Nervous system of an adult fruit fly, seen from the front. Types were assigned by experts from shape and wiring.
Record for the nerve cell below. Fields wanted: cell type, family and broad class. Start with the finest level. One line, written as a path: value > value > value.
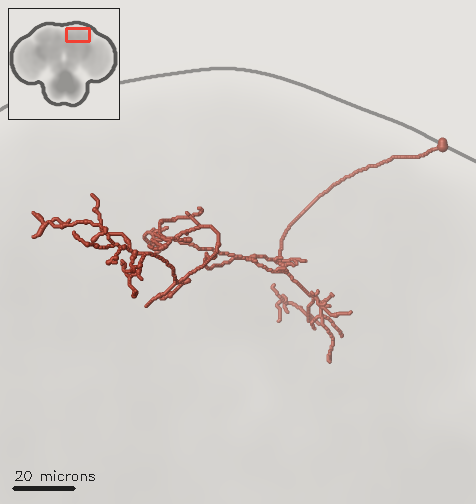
SMP210 > hemilineage SLPad1_posterior > central-brain intrinsic neuron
